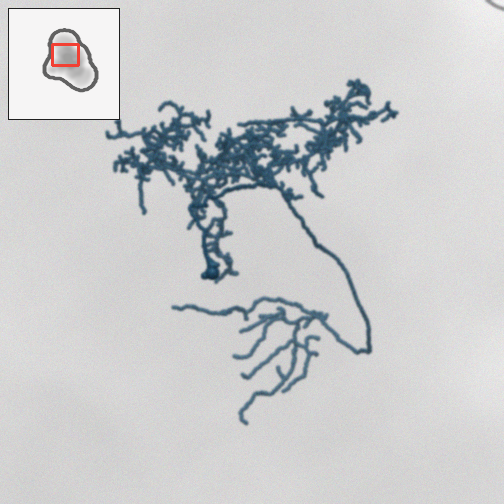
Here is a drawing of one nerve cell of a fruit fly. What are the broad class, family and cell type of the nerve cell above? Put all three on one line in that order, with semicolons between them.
central-brain intrinsic neuron; hemilineage VLPl&p1_posterior; AVLP494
